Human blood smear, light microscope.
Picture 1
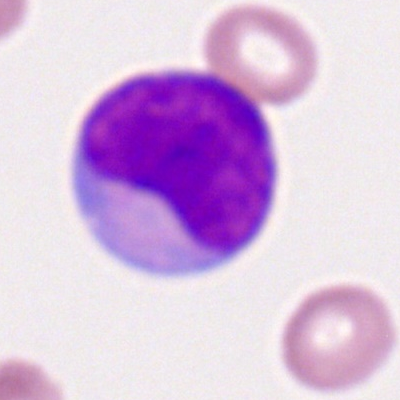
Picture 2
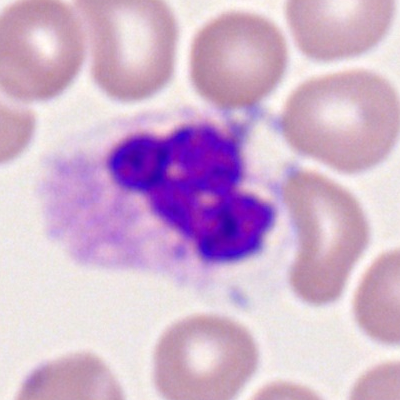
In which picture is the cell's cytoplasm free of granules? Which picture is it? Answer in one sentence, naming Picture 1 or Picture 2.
The cytoplasm of the cell in picture 1 is free of visible granules.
